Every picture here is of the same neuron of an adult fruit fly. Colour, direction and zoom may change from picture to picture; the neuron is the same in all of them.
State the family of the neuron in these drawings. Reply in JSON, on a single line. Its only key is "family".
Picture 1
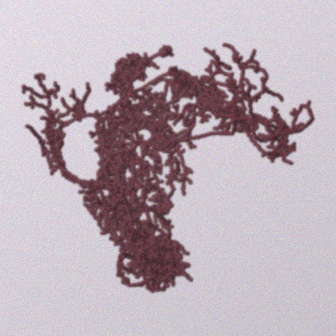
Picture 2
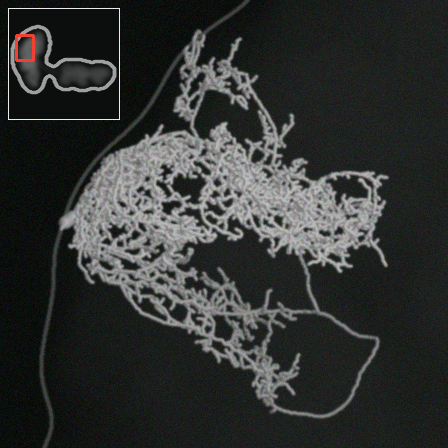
{"family": "MBON"}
